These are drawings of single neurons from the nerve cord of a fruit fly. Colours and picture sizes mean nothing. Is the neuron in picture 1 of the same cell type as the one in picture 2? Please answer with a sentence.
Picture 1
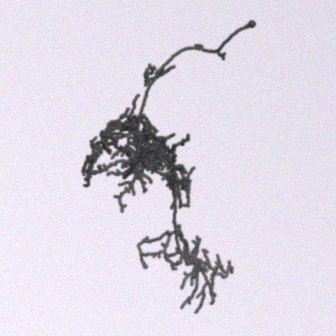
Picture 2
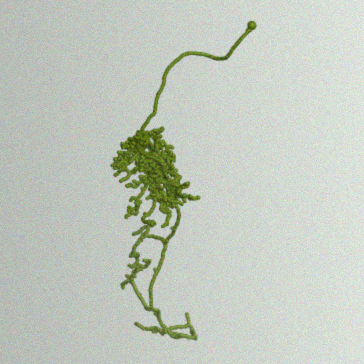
They are of different cell types.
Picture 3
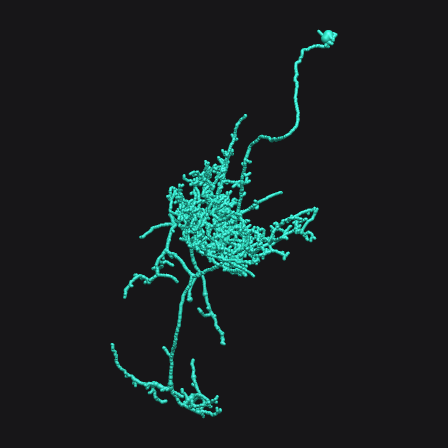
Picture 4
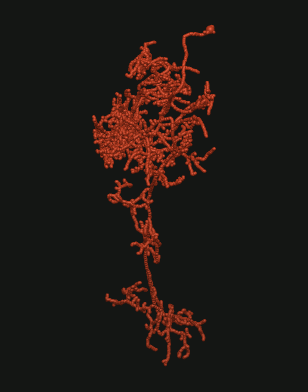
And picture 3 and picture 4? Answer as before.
They are of different cell types.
